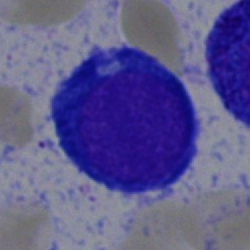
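Proerythroblast, the cell in the middle of this stained bone marrow smear. Notice its round outline. The cytoplasm makes only a narrow, deep blue rim around the nucleus. Look at the upper left edge of the nucleus: a small pale patch sits in the cytoplasm there. The chromatin is finely textured and spread evenly.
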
